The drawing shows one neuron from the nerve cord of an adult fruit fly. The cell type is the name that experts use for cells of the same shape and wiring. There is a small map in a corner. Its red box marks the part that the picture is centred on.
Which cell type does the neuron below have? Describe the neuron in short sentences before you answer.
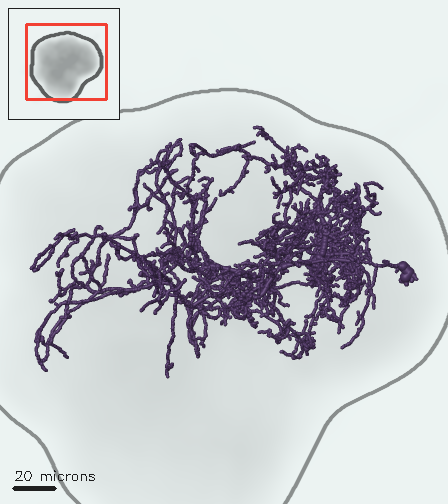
By the scale bar it is about 190 microns wide in this view. As drawn here it is wider than it is tall. This is a nerve-cord intrinsic neuron. The cell type is IN08B006.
